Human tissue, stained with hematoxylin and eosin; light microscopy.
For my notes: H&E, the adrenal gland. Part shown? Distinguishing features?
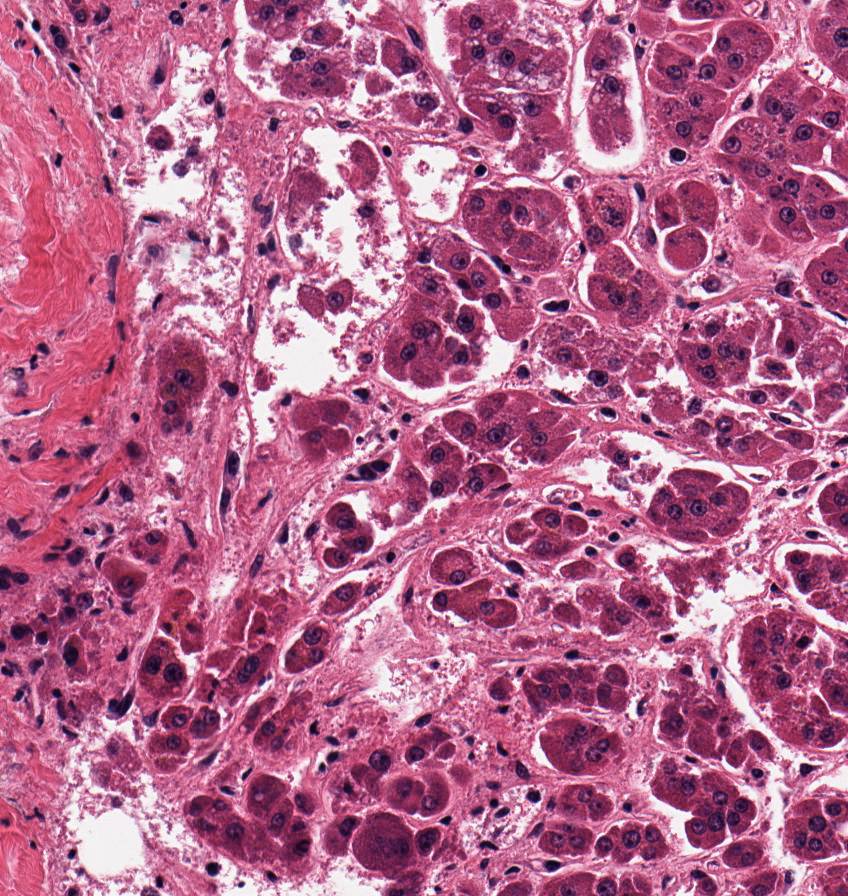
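You're looking at the medulla. Over most of the field, large polygonal cells lie in rounded nests and cords divided by thin fibrous septa.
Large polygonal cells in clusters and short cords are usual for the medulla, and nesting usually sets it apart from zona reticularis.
Their cytoplasm is abundant, granular and eosinophilic.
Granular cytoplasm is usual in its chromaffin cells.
The nuclei are round with a single prominent nucleolus, and many cells hold two or more nuclei.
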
